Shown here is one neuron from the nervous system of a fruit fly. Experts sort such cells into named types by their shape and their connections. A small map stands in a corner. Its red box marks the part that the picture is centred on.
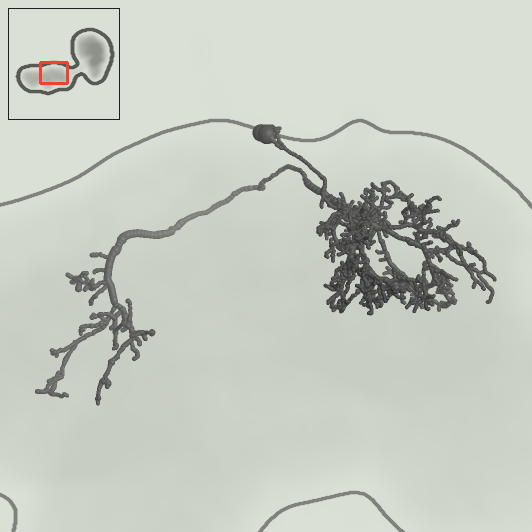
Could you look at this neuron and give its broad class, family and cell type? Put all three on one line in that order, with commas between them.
nerve-cord intrinsic neuron, hemilineage 19A, IN19A009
